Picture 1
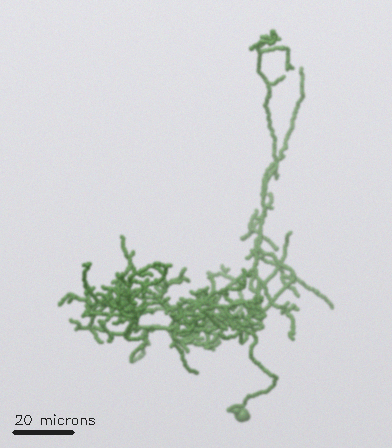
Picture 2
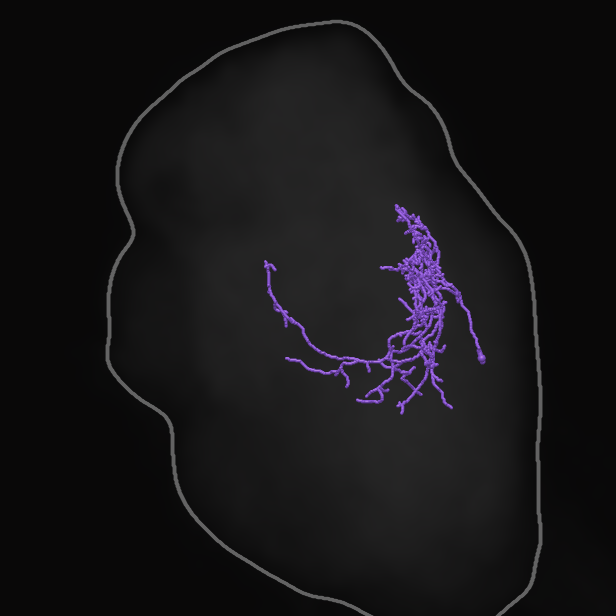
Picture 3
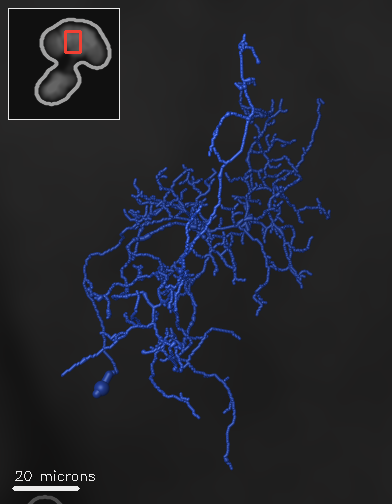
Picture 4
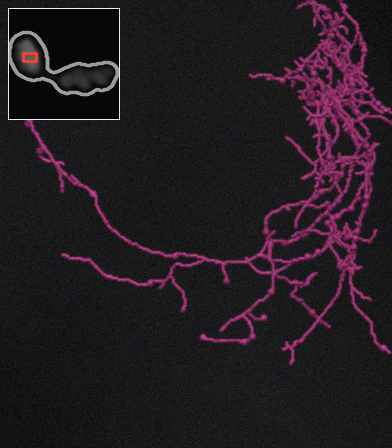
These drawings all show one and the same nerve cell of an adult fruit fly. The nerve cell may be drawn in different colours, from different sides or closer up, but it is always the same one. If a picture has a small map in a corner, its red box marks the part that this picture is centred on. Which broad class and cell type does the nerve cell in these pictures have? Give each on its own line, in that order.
central-brain intrinsic neuron
PS263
